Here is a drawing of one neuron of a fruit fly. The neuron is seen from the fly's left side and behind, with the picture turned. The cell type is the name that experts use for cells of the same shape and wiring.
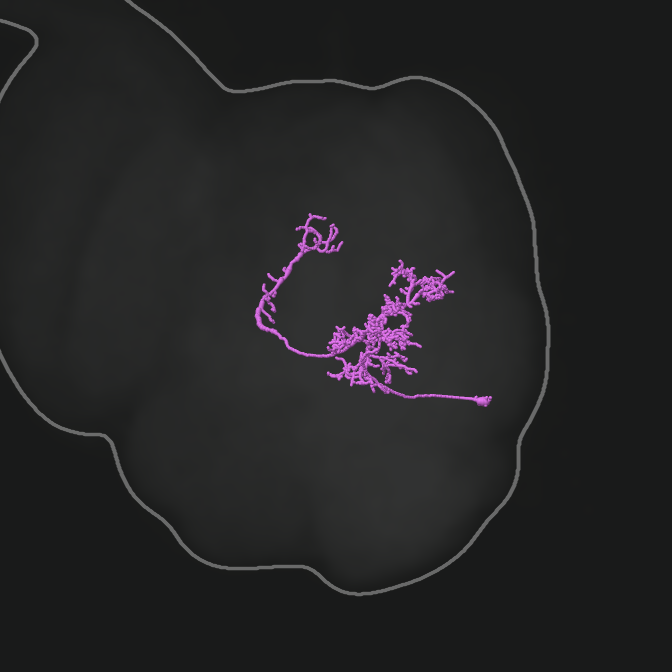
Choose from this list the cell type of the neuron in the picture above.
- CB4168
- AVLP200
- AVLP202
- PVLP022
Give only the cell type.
PVLP022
